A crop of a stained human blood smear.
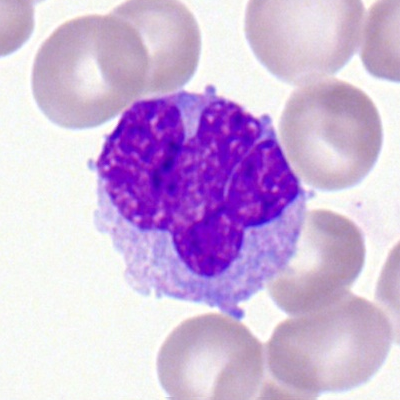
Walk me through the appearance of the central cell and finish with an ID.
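Roughly round outline. Nucleus folded into several lobes; a deep cleft enters from its top edge. Cytoplasm pale greyish lilac-blue, with a fine, dust-like granular texture. Cell is a monocyte.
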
